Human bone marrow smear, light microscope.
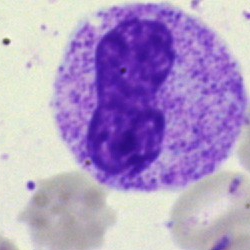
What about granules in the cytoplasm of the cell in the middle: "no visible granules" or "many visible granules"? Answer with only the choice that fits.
Many visible granules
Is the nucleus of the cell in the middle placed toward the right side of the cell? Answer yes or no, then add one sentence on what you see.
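No. The cytoplasm is abundant and widest on the right side of the nucleus.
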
